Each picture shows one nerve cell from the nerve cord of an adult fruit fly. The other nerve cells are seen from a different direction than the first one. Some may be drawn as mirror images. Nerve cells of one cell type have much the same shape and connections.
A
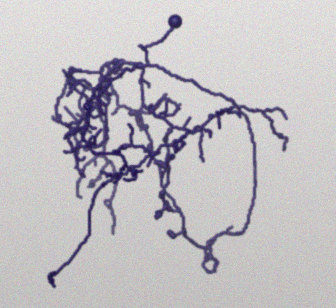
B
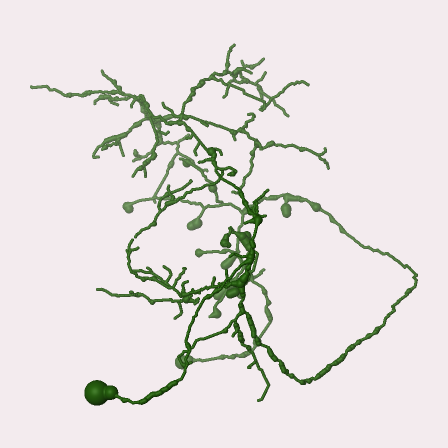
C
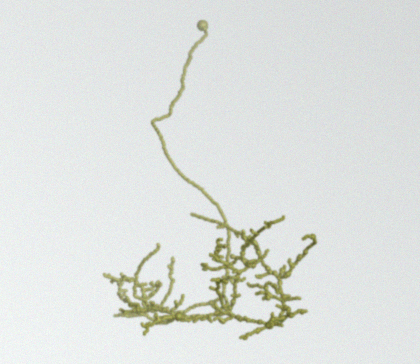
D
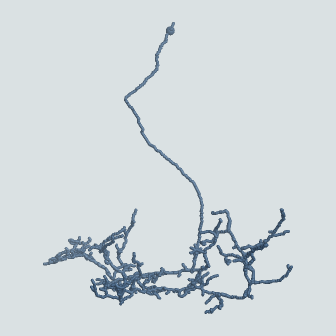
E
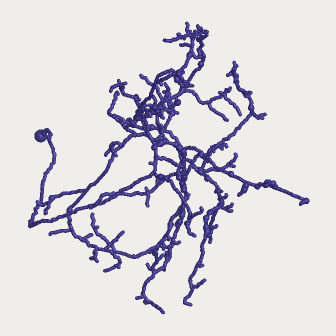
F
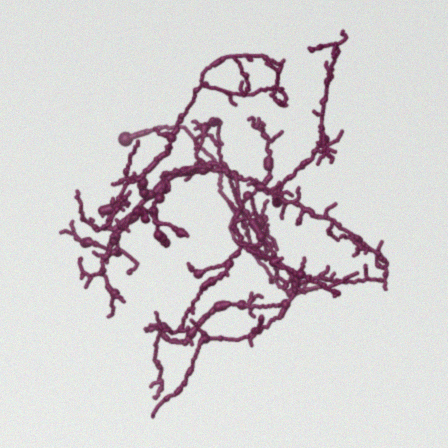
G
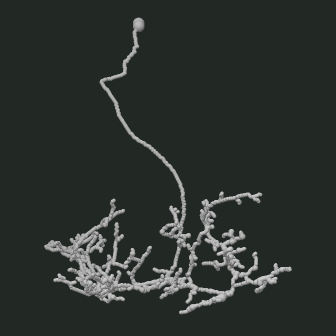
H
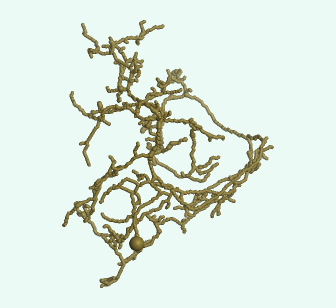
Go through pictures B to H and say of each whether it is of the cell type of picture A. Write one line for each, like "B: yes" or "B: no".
B: yes
C: no
D: no
E: no
F: no
G: no
H: yes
